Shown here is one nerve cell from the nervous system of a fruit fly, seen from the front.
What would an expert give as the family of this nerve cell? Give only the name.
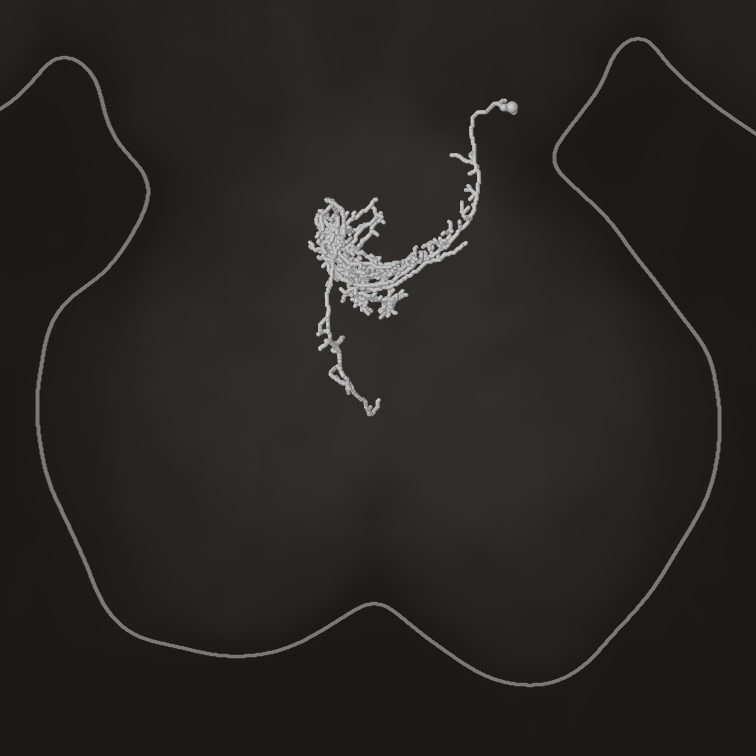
hemilineage 01A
